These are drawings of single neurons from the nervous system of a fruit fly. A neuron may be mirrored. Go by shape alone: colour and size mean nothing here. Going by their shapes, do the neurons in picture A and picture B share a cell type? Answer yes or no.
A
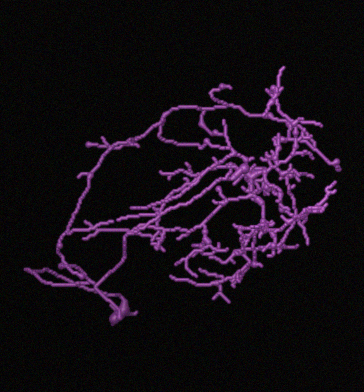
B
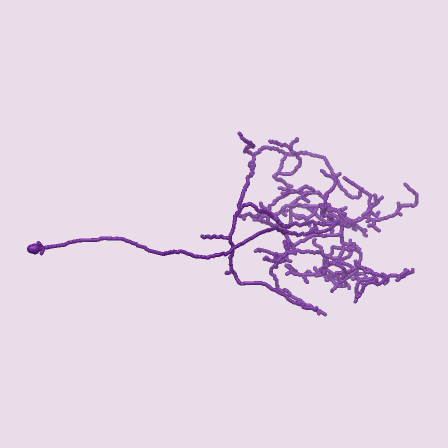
yes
